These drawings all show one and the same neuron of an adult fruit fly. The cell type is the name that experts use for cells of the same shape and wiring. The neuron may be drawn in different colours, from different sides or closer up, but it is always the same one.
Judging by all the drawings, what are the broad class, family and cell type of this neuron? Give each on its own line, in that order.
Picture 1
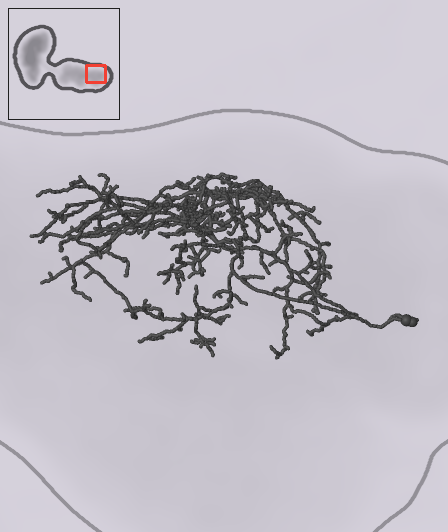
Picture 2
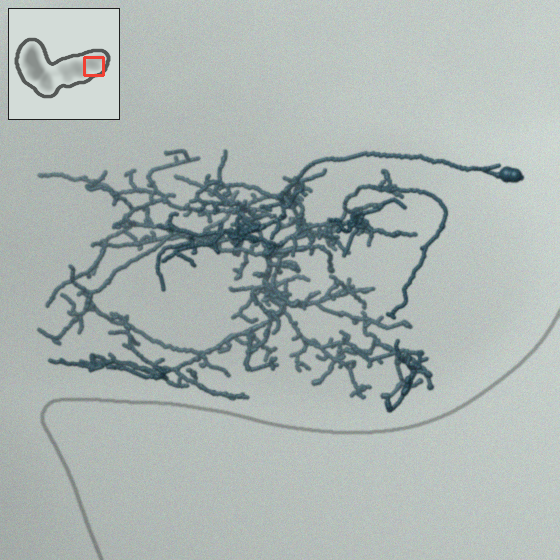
nerve-cord intrinsic neuron
hemilineage 03A
IN03A037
